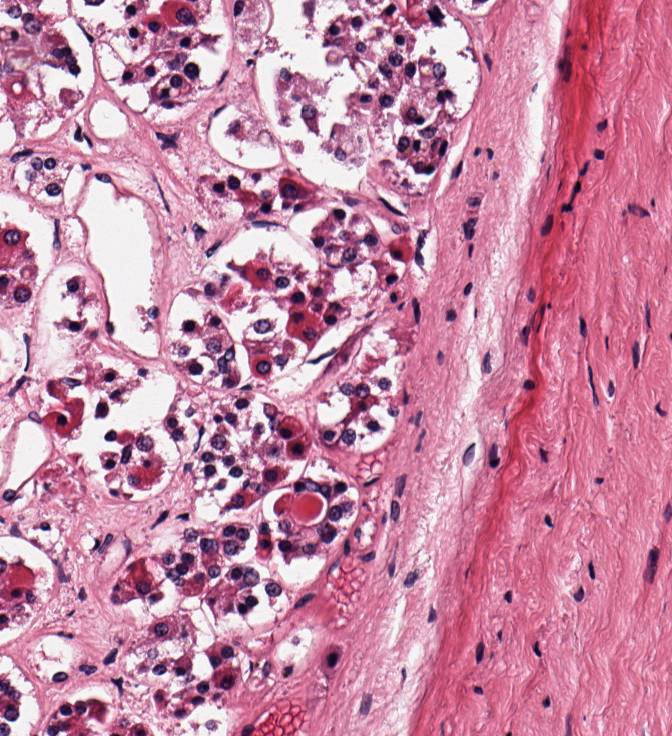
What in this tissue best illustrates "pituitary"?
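Specimen: pituitary.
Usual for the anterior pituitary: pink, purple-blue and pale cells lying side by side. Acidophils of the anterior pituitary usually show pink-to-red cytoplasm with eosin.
Goes with it: cells with intensely eosinophilic cytoplasm scattered among pale cells, as acidophils would be. Left two-thirds: rounded nests of cells, thin fibrous septa between them; nest nuclei small, round, dark. Right edge: a vertical band of dense wavy collagen with sparse elongated nuclei.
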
